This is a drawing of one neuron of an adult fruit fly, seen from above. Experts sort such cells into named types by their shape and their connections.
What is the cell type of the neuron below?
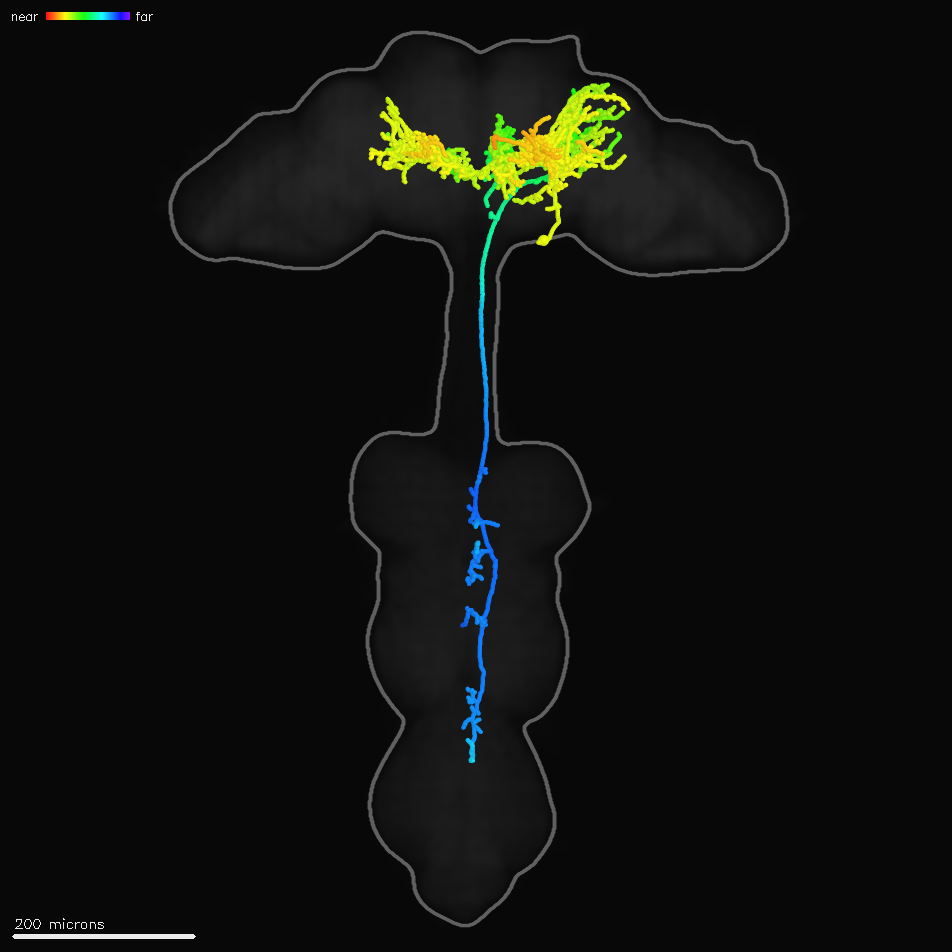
DNp70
